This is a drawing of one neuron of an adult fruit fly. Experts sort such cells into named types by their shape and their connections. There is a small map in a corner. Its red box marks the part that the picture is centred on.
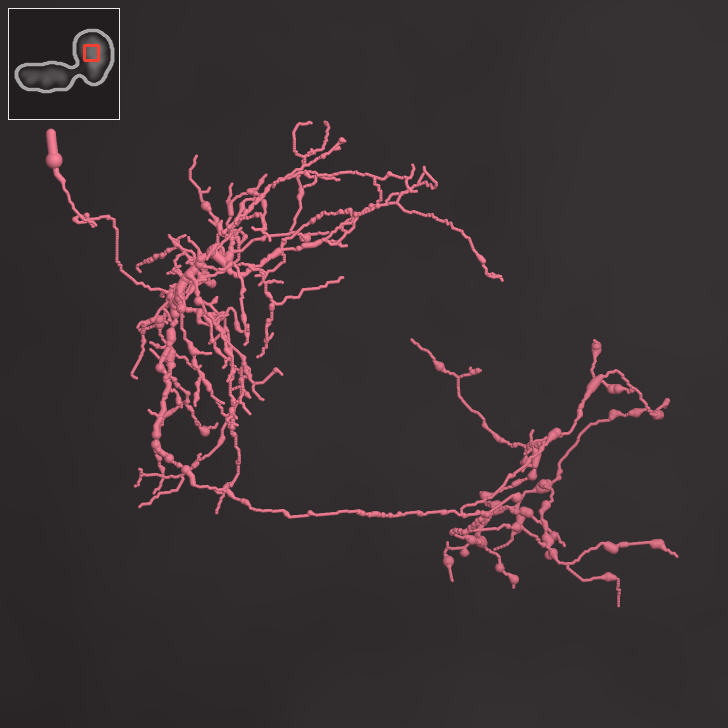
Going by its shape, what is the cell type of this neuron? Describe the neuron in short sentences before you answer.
The cell body is at the upper left of the picture. The picture shows dozens of branch ends. It is a central-brain intrinsic neuron. Its cell type is PS315.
